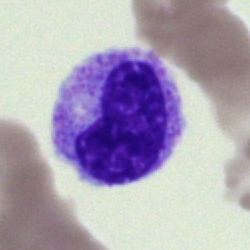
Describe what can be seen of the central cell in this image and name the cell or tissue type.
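The nucleus sits toward the right and is indented on its left side. This leaves a wider band of cytoplasm on the left, where a paler area lies beside the indentation. Fine purple granules fill the cytoplasm. The cell is a metamyelocyte.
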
